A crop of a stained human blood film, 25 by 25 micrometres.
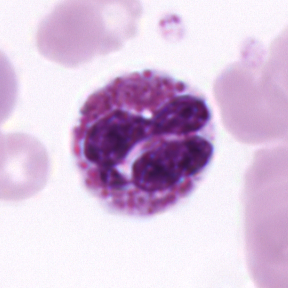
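Eosinophil, the central cell in a stained smear of peripheral blood. Its chromatin looks dark purple and coarsely clumped. Coarse round granules fill the cytoplasm, reddish-pink in colour, and they seem most crowded above the nucleus. The cell measures about 12 micrometres across.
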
